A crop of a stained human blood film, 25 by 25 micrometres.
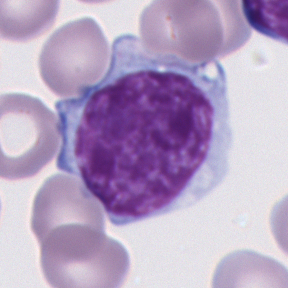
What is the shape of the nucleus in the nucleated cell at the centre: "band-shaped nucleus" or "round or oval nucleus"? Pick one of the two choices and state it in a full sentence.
This cell has a nucleus shaped as a single compact round or oval mass.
